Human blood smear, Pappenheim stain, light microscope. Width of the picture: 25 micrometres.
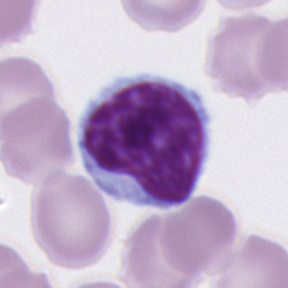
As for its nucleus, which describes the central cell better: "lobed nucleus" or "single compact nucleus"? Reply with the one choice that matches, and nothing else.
Single compact nucleus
